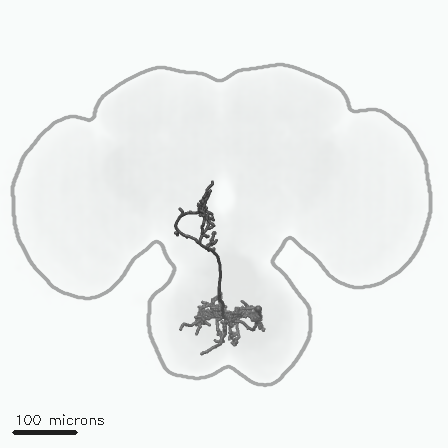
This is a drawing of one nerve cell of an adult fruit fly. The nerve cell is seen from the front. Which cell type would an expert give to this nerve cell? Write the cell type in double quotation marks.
"AN08B048"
